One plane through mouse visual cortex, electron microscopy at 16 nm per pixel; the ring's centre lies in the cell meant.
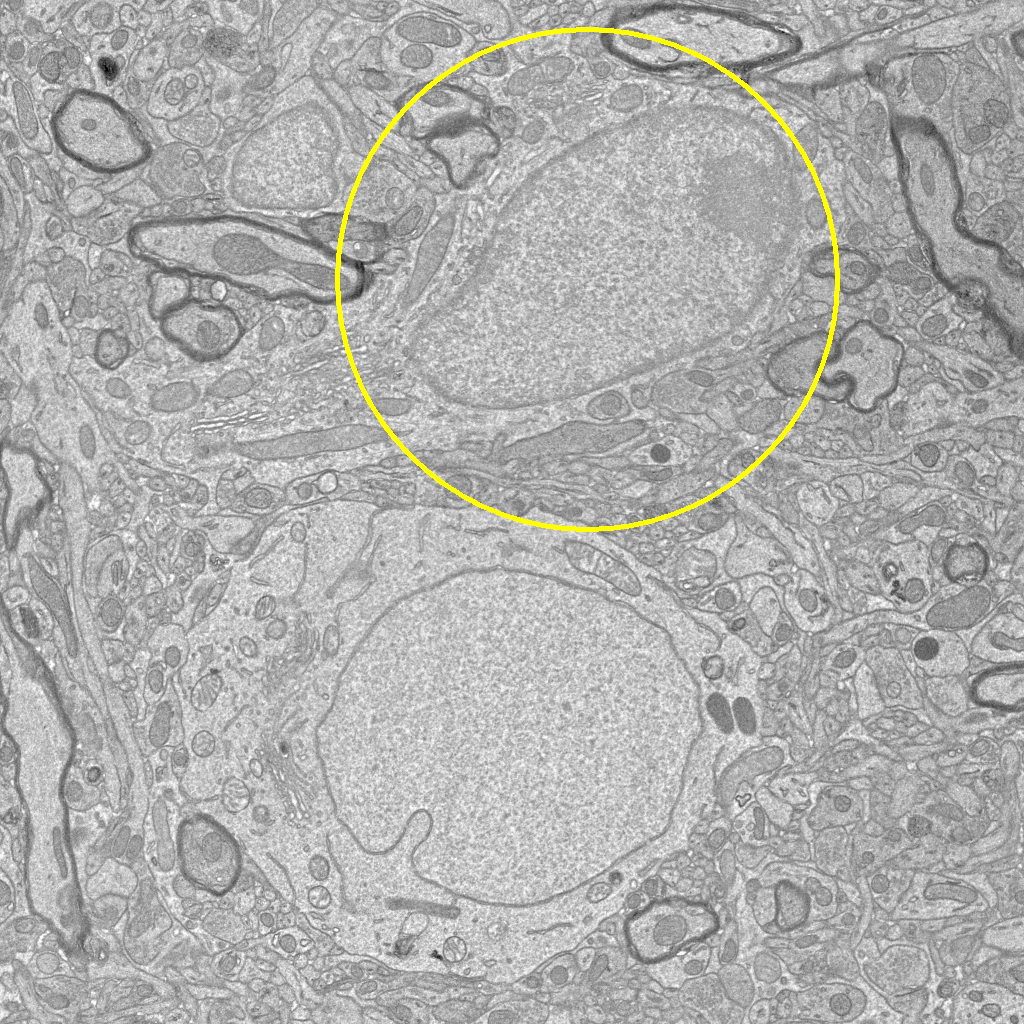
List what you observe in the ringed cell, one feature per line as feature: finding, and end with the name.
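Nucleus: elongated oval, long axis lower left to upper right
Envelope: smooth, no deep folds
Chromatin: finely granular, evenly spread through most of it
Patch: smoother, a bit darker, upper right of the nucleus
Name: astrocyte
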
